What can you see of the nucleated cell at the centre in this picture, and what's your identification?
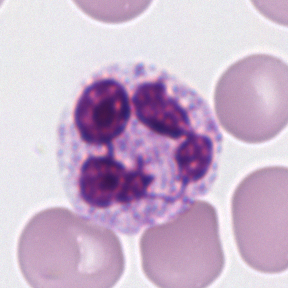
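Roughly round and smooth in outline, the cell has a nucleus divided into four separate lobes. These lobes are joined by thin thread-like strands. The cytoplasm is plentiful and pale pinkish-lilac. The cell is a segmented neutrophil.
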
